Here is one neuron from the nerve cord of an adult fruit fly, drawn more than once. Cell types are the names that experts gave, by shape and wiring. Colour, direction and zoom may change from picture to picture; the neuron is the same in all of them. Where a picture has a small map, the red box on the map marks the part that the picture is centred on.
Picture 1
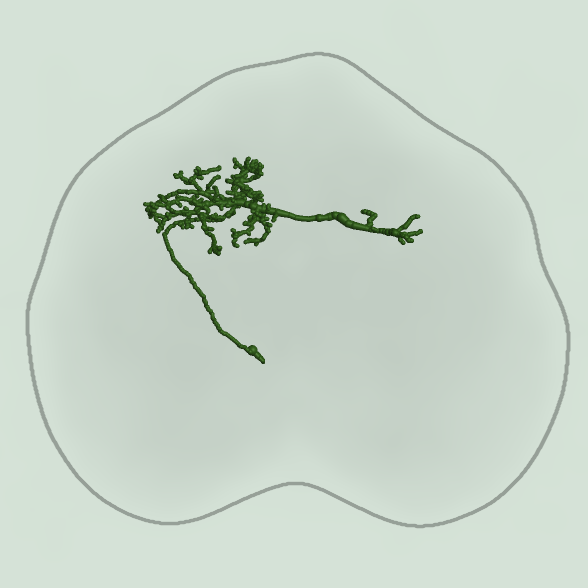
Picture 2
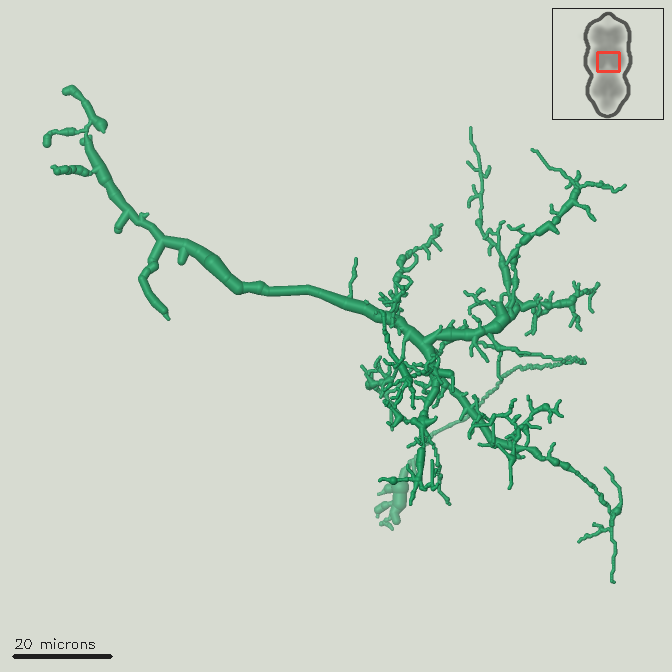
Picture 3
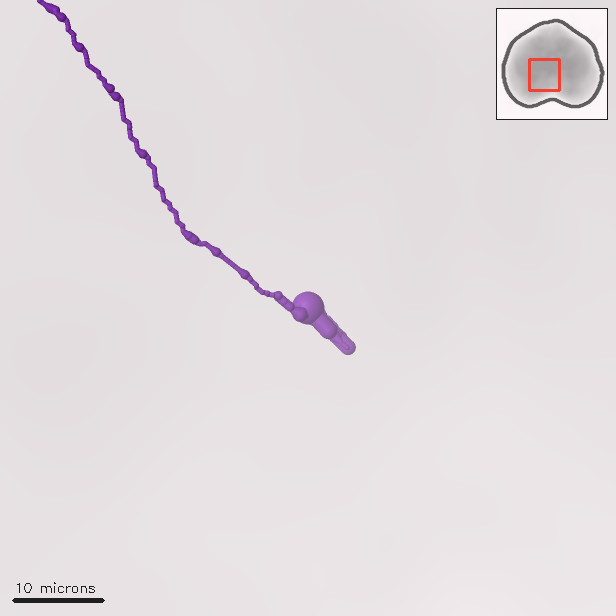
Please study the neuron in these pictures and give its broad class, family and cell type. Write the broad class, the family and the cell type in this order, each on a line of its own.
nerve-cord intrinsic neuron
hemilineage 06A
IN06A022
